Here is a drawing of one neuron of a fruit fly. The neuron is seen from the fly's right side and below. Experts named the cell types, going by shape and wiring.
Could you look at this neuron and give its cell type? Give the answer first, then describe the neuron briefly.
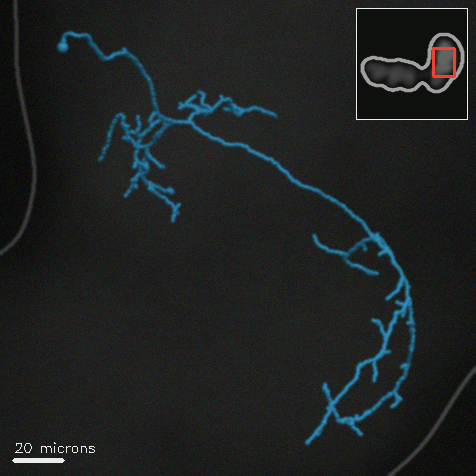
The cell type is CB2996. Its broad class is central-brain intrinsic neuron. Its cell body lies at the upper left of the picture. By the scale bar it is about 170 microns tall in this view. Dozens of branch ends can be seen.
